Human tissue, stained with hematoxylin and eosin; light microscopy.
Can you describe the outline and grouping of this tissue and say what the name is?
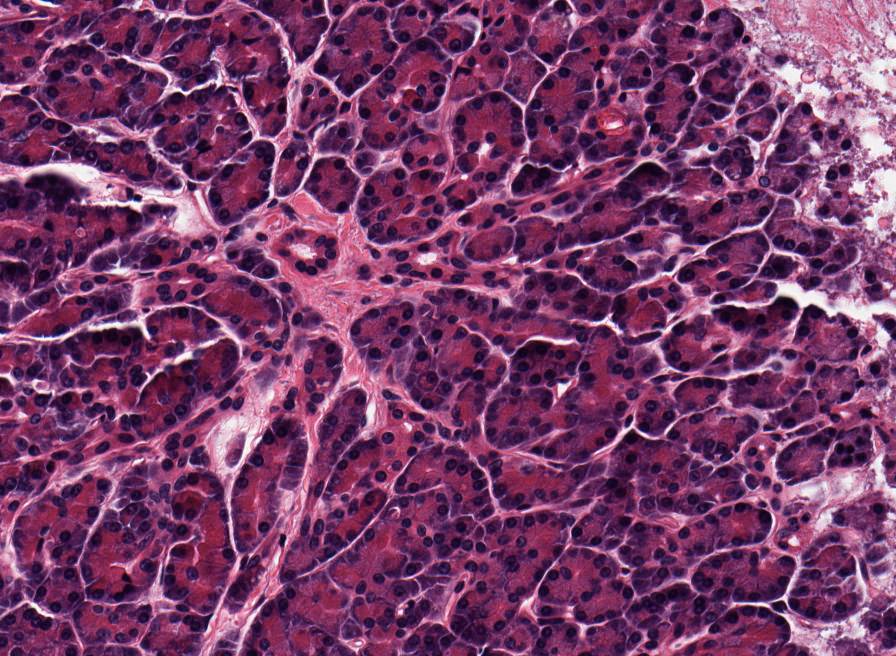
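Start with the acini: closely packed small glandular units filling nearly the whole field, grouped by thin fibrous partitions. Round dark nuclei sit toward each unit's outer, basal side. Cytoplasm stains deeply red-purple, most intensely eosinophilic toward the centre. A broader band of pink connective tissue with small vessels runs from upper centre through left-centre. This is pancreas.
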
